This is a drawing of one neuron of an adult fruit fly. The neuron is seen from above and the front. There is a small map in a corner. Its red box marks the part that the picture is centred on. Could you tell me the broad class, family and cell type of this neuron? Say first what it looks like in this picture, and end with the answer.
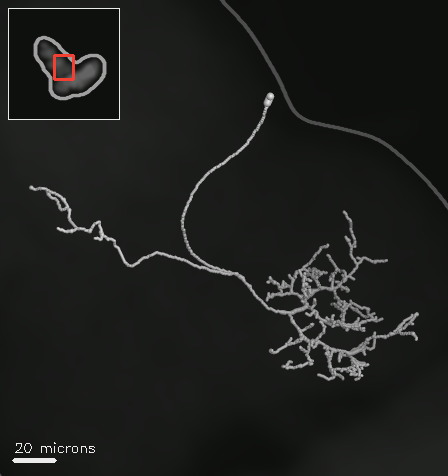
By the scale bar it is about 190 microns wide in this view. The picture shows dozens of branch ends. It is a nerve-cord intrinsic neuron. The family is hemilineage 23B. It is of cell type IN23B030.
